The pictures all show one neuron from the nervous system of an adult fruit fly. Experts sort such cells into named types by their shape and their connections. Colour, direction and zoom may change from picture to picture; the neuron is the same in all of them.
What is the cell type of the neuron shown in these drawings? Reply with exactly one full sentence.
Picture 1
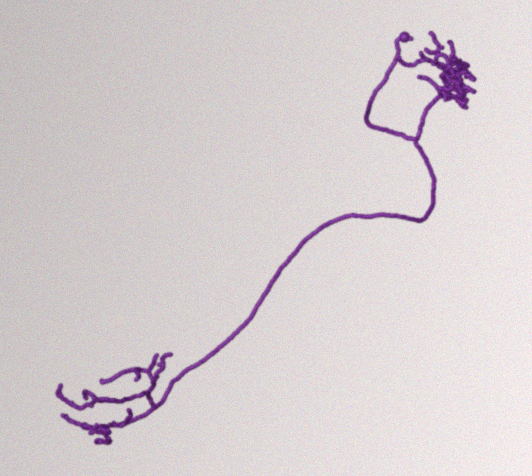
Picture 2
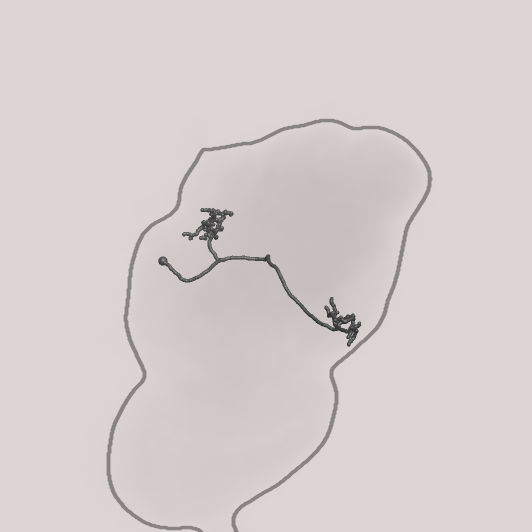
This neuron belongs to the cell type M_vPNml83.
